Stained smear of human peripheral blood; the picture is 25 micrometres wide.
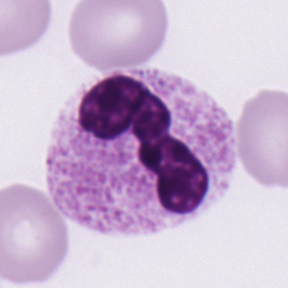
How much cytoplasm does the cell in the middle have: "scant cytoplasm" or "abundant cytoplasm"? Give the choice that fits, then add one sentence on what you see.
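Abundant cytoplasm. The cytoplasm is abundant and pale pink.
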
